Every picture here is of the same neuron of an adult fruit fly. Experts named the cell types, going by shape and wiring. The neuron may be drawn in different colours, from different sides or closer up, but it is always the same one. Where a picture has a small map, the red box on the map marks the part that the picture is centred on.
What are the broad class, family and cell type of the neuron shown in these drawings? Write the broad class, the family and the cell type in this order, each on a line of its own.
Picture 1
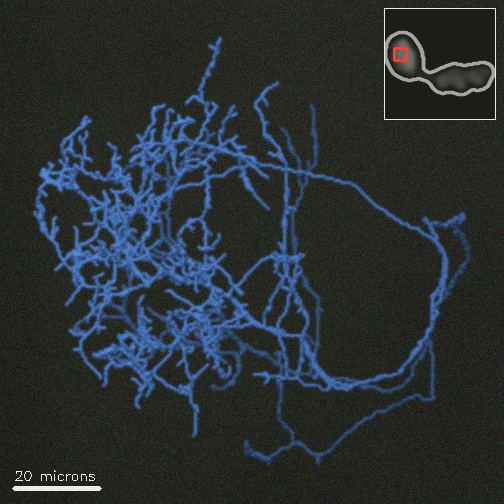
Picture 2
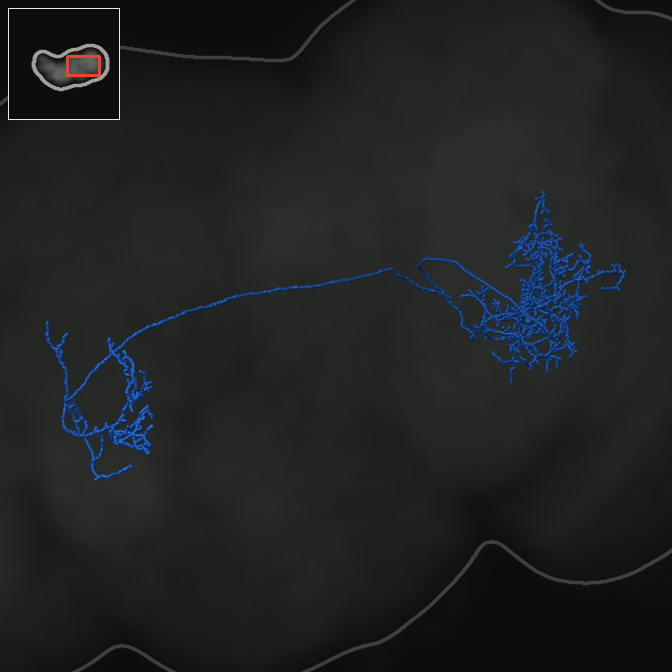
central-brain intrinsic neuron
hemilineage VLPa2
AVLP204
